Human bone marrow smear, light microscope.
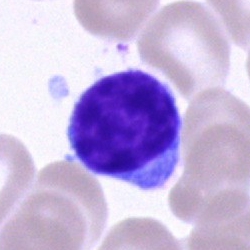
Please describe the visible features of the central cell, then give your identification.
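Let me start with the chromatin: dark purple and dense, with only faint mottling. Cytoplasm is scanty, just a rim forming a crescent at the lower right of the nucleus. I can't make out any granules in it. There's also a small pale blue fragment sitting just off the upper left edge of the cell. So this is a lymphocyte.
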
